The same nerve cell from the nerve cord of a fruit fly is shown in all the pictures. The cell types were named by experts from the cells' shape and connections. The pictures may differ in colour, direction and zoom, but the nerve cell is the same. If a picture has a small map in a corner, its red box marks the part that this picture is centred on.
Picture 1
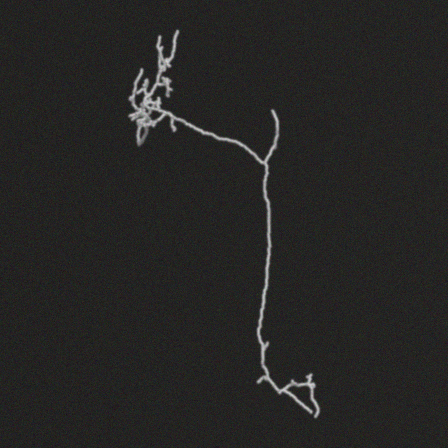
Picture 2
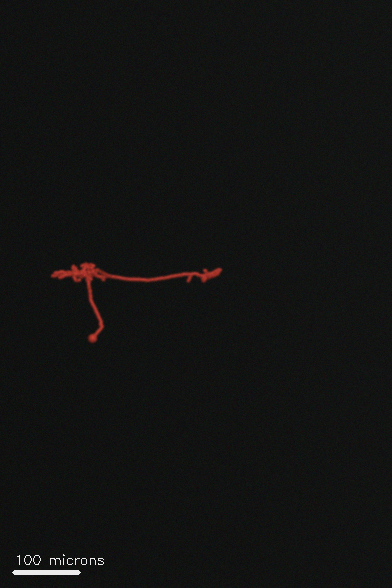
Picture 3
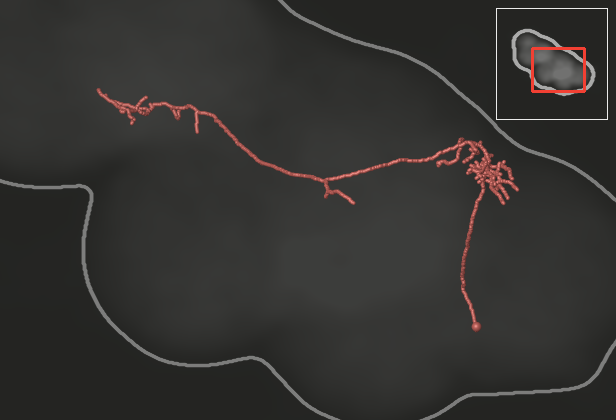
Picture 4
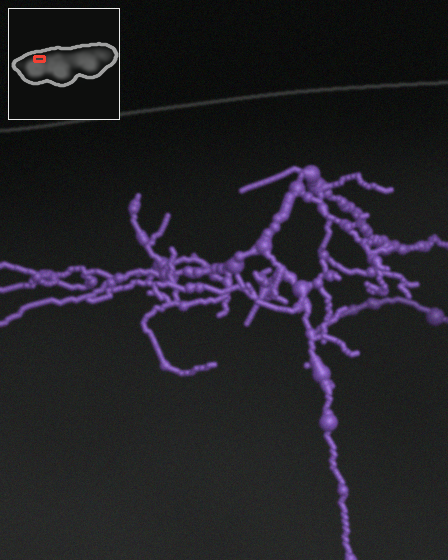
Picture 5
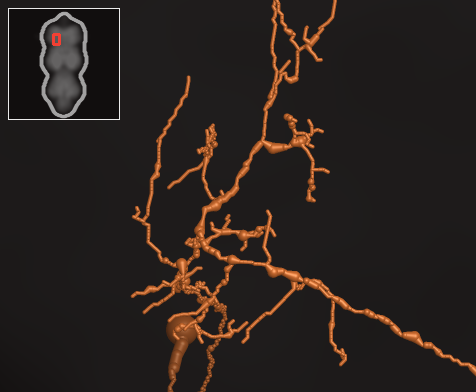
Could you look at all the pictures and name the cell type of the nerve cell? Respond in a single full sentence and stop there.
The nerve cell is typed under the name IN06A113.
